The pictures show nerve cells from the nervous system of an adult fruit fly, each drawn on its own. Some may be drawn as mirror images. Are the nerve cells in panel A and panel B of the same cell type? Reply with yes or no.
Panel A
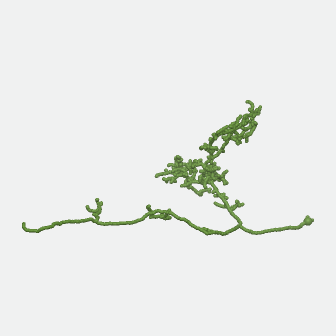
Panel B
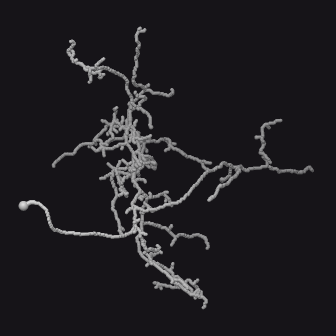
no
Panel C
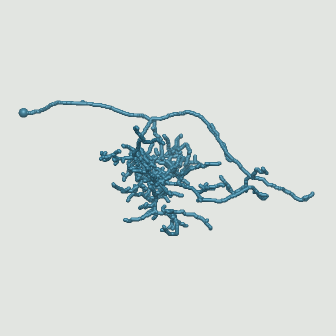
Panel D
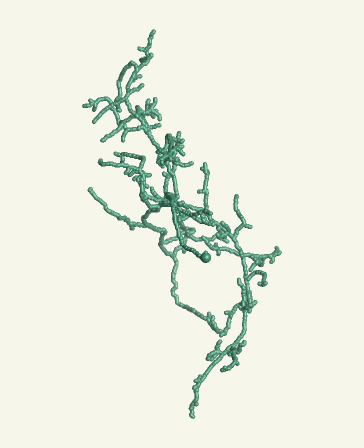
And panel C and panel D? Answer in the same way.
no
